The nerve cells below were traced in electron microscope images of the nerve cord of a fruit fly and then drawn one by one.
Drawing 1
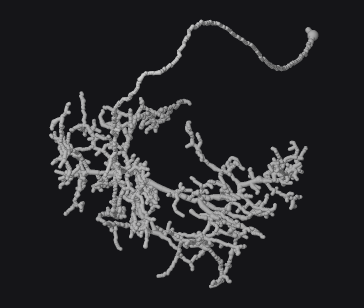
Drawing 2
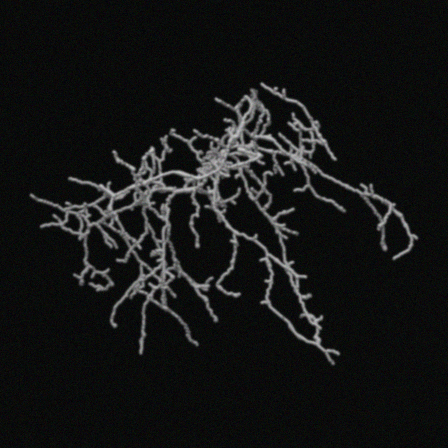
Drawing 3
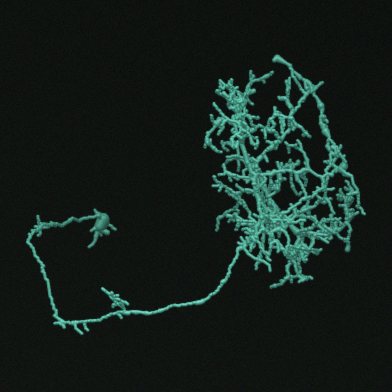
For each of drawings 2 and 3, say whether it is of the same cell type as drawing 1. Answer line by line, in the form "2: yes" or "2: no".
2: no
3: yes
